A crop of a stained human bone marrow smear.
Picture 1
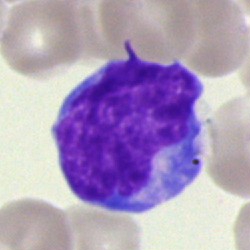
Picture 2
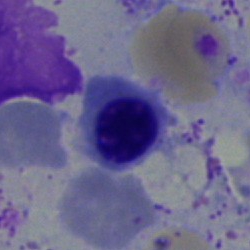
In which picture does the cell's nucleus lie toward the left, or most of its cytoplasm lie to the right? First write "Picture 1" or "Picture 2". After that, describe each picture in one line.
Picture 1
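In picture 1: The rim of cytoplasm is widest at the lower right of the cell.
In picture 2: The rim of cytoplasm is wider on the upper-left side of the nucleus than on the lower-right side.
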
